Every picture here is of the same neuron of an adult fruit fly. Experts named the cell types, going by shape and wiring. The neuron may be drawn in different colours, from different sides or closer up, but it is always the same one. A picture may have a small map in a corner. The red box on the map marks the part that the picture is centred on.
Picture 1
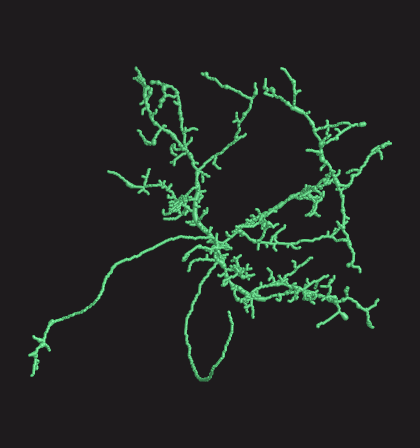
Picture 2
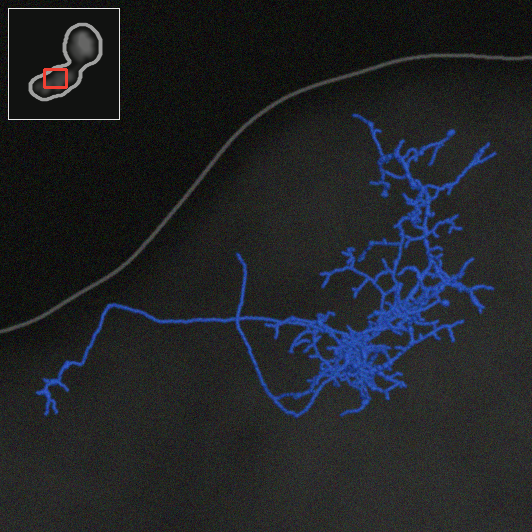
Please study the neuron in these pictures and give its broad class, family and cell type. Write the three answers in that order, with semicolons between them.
nerve-cord intrinsic neuron; hemilineage 11A; IN11A028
